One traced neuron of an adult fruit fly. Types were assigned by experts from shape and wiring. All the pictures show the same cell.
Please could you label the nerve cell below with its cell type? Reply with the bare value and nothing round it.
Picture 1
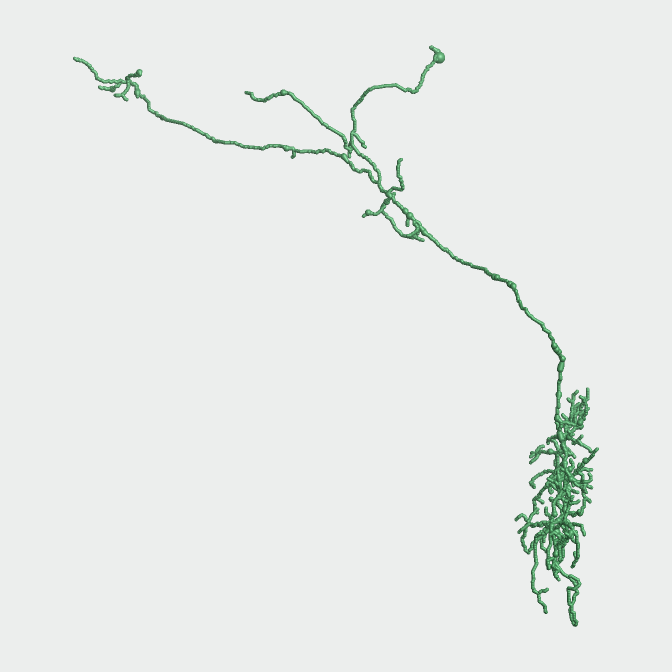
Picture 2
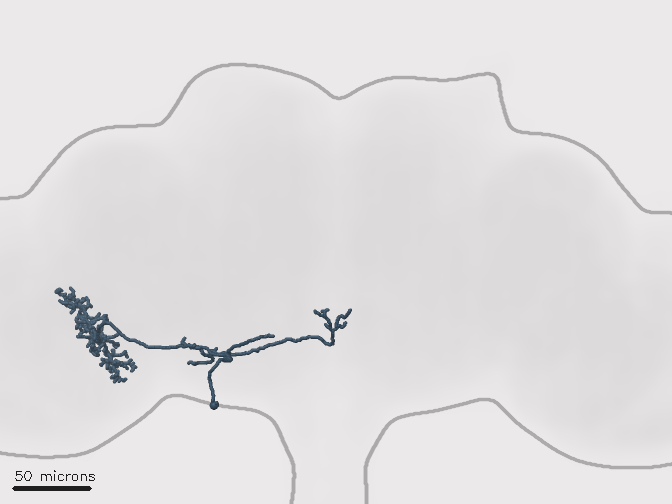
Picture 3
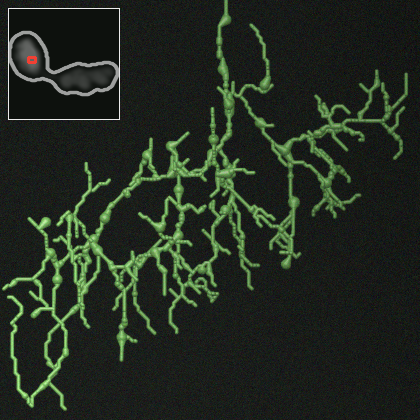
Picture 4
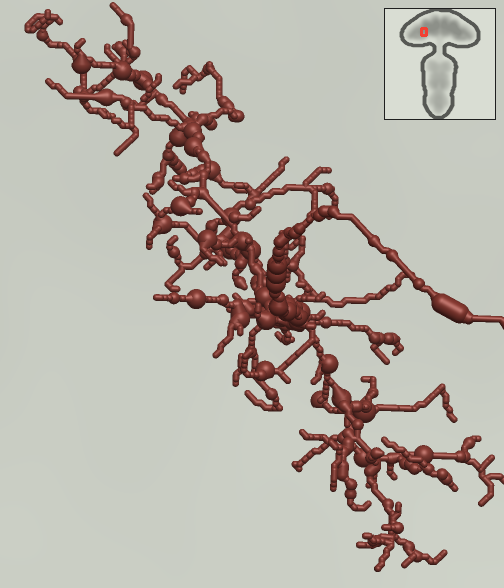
LoVP27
